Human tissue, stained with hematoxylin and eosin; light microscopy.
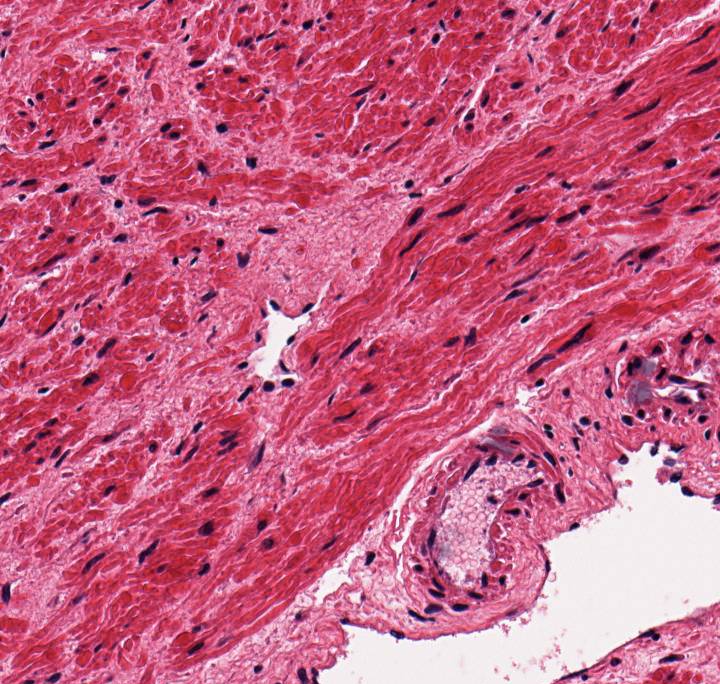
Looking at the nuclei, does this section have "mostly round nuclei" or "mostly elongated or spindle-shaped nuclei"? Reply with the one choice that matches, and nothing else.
Mostly elongated or spindle-shaped nuclei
